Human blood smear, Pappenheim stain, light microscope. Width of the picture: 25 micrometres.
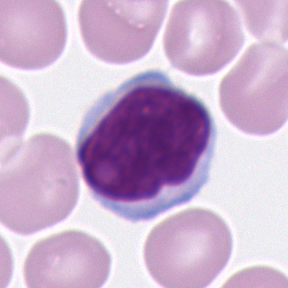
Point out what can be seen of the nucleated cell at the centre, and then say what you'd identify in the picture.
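Nucleus: a shallow notch marks its lower edge. Cytoplasm: the rim is widest at the lower right, and no granules are visible. Other nucleated cells: none in view. Name: typical lymphocyte.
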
